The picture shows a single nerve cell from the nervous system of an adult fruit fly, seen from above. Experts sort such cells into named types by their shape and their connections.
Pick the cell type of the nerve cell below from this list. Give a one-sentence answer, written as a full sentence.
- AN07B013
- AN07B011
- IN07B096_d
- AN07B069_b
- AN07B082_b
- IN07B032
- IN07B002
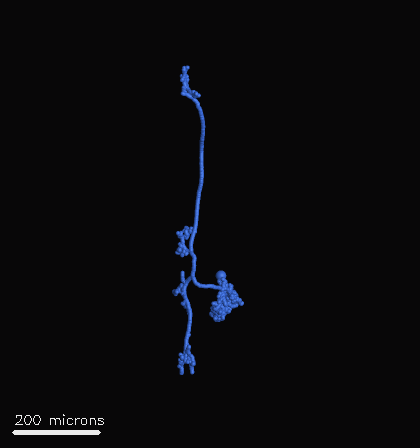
What this nerve cell is, by cell type, is AN07B013.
